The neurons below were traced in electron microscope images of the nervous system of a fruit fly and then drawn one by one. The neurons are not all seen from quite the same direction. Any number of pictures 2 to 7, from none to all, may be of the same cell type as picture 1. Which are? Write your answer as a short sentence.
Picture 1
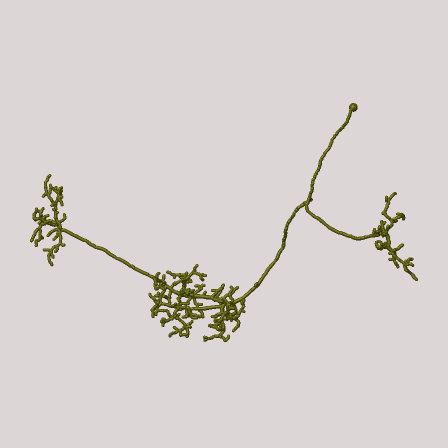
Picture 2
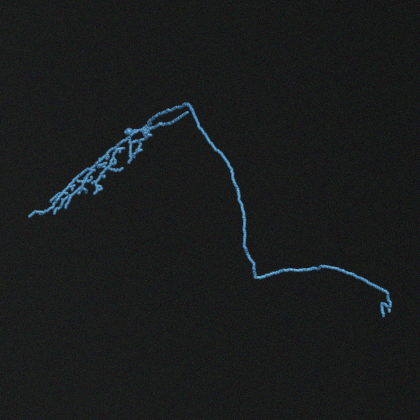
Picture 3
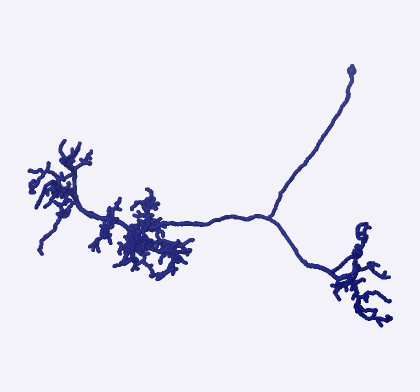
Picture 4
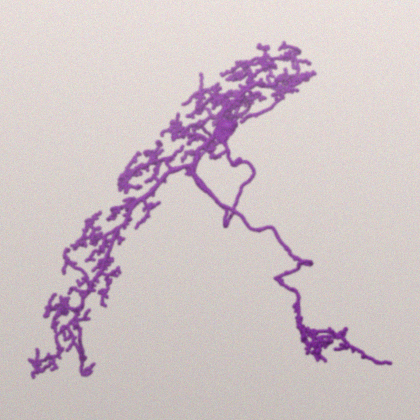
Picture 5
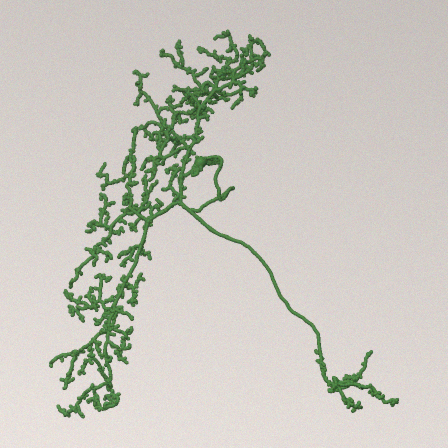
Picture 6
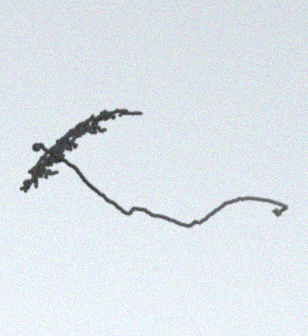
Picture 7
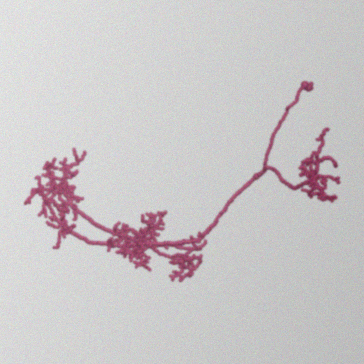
Picture 3 and picture 7 are of the same cell type.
